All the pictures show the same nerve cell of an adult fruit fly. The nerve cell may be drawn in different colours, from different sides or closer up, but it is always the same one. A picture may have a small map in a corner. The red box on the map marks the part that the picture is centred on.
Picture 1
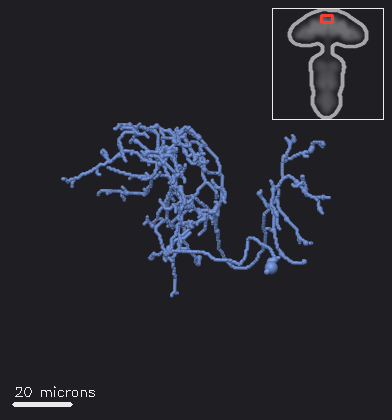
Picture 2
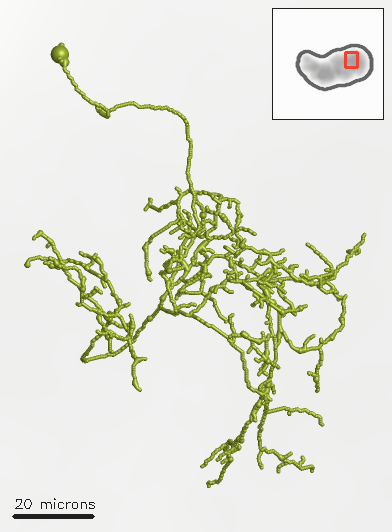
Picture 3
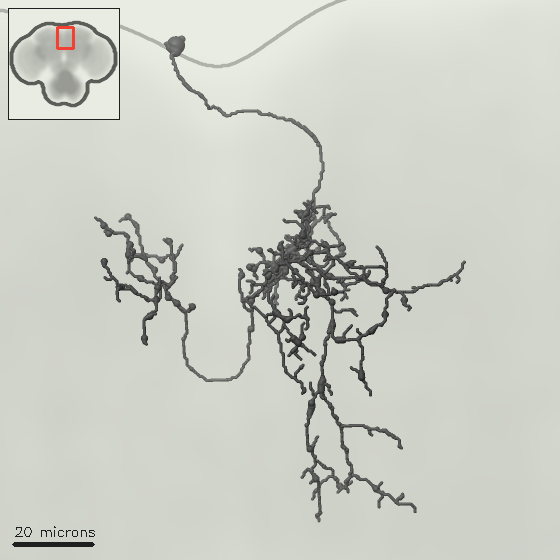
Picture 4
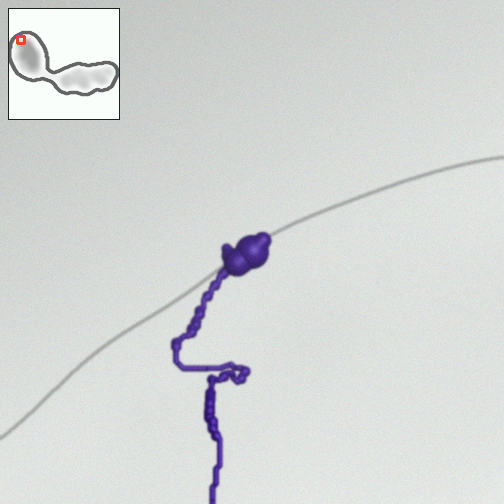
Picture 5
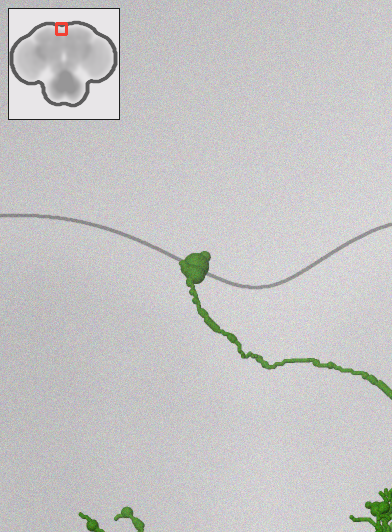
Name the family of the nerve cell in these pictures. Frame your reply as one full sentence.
What the nerve cell belongs to is the family hemilineage SMPad3.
